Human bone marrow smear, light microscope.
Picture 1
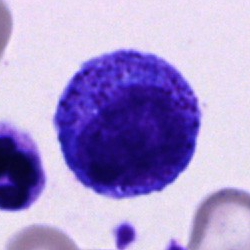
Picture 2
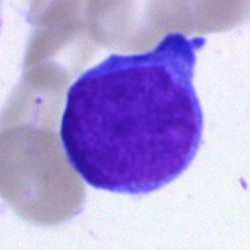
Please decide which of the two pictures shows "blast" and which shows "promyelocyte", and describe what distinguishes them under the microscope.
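The promyelocyte is in picture 1, and the blast is in picture 2. In the promyelocyte, the cytoplasm stains a deep blue-violet and holds numerous dark purple granules. The blast's cytoplasm is deep blue, and no granules are visible in it.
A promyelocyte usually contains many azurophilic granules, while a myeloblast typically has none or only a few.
The cytoplasm of the blast forms only a thin rim around the nucleus, whereas that of the promyelocyte is widest on the upper-left side of the cell.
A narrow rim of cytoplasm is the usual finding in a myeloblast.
The blast's chromatin is fine and evenly spread, within a roughly round outline.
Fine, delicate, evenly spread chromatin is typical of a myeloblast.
At its upper right edge the blast carries a small blunt cytoplasmic bleb, while the promyelocyte's surface has no blebs or projections. The promyelocyte also shows no vacuoles and touches no neighbour; a separate nucleated cell is cut off at the left edge of its picture.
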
